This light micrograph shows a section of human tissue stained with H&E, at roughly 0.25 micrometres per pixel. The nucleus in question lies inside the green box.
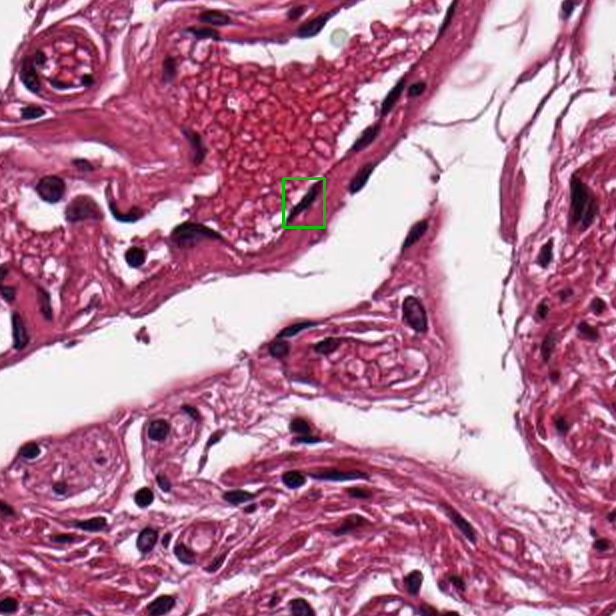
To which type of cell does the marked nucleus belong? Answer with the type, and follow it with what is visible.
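The marked nucleus belongs to an endothelial cell. The nucleus is thin and elongated, flattened into a sliver rather than round or oval. The nucleus stains dark and evenly, without visible internal detail at this scale. It lies at the inner edge of a vessel wall, directly against the crowded round red bodies that fill the lumen, with its long axis following the curve of the wall. Little or no cytoplasm can be seen apart from the nucleus; it blends into the thin pink band of the wall beneath it. Other flat, dark nuclei lie in a row further along the same wall surface.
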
